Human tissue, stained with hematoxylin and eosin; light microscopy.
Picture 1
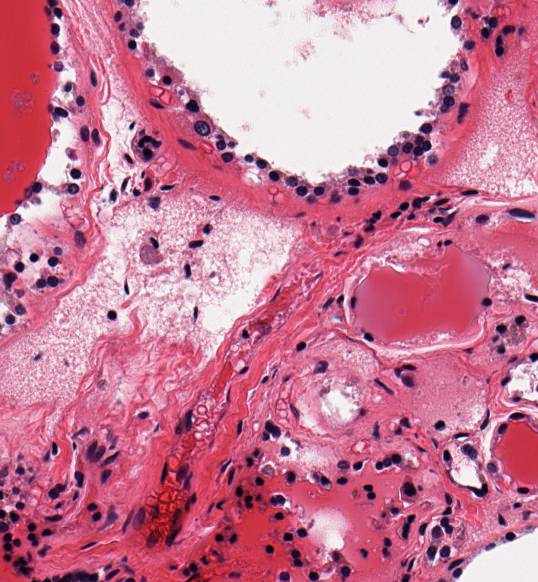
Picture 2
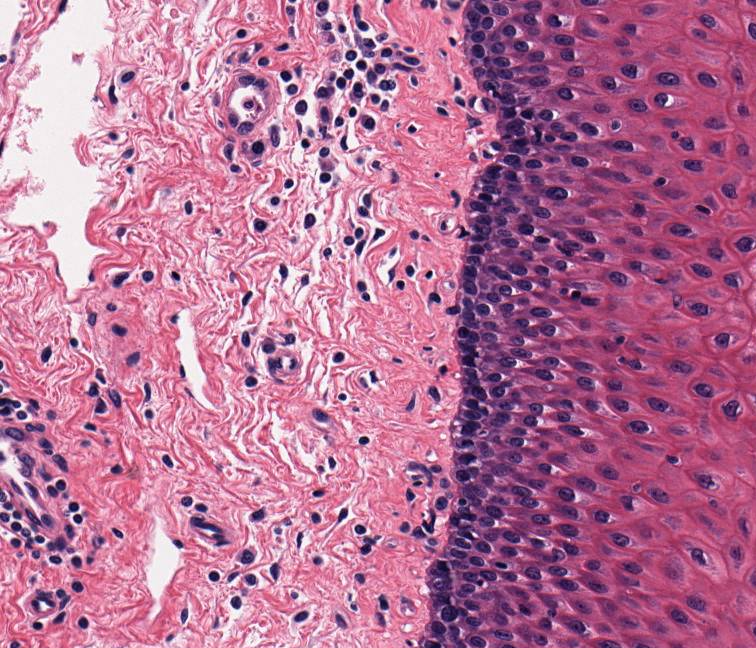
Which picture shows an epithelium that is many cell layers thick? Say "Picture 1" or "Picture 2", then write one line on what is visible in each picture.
Picture 2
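In picture 1: The large empty space at the top centre is lined by a single layer of cells with round dark nuclei.
In picture 2: A stratified squamous epithelium occupies the right part of the field, with connective tissue stroma filling the left.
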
